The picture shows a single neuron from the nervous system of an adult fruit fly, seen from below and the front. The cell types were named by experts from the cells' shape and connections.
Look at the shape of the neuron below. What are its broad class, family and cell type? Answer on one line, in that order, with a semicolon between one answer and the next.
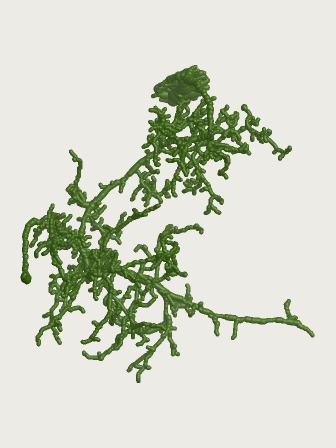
motor neuron of the nerve cord; hemilineage 17X; Tergotr. MN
